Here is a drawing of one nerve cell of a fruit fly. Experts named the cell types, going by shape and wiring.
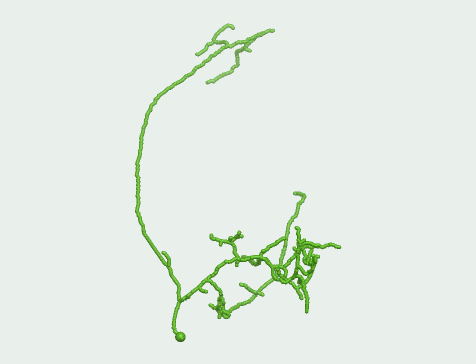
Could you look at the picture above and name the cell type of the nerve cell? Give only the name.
AVLP149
